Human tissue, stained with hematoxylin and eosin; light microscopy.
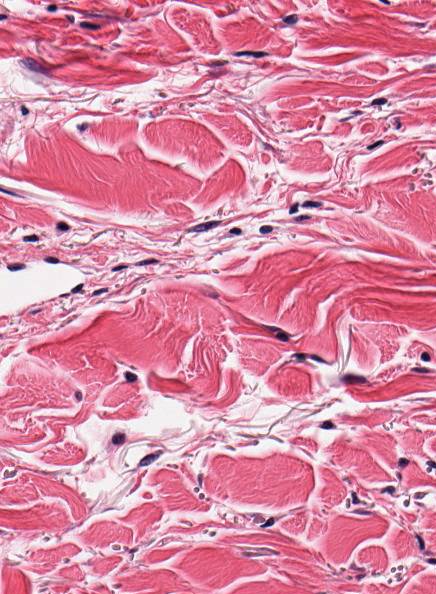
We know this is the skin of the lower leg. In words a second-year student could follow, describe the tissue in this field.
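Down in the lower third, the cross-cut fibre profiles are rounded to polygonal, and they vary in size. Across the middle runs a band of loose, pale connective tissue with thin wispy fibres, separating the bundles. I don't find any fat cells. There's also a white empty gap at the left edge, just above the middle.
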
